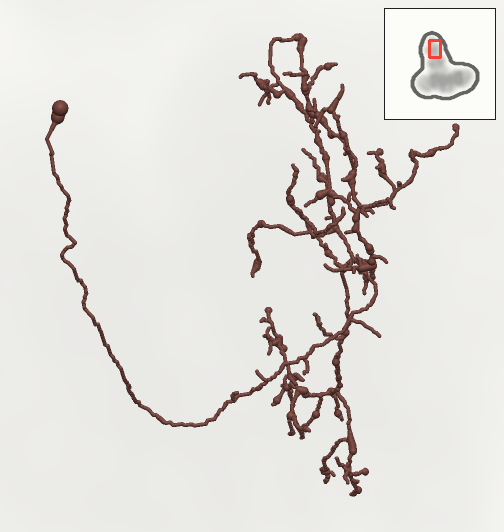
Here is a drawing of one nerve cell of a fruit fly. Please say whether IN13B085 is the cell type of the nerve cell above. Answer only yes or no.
yes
